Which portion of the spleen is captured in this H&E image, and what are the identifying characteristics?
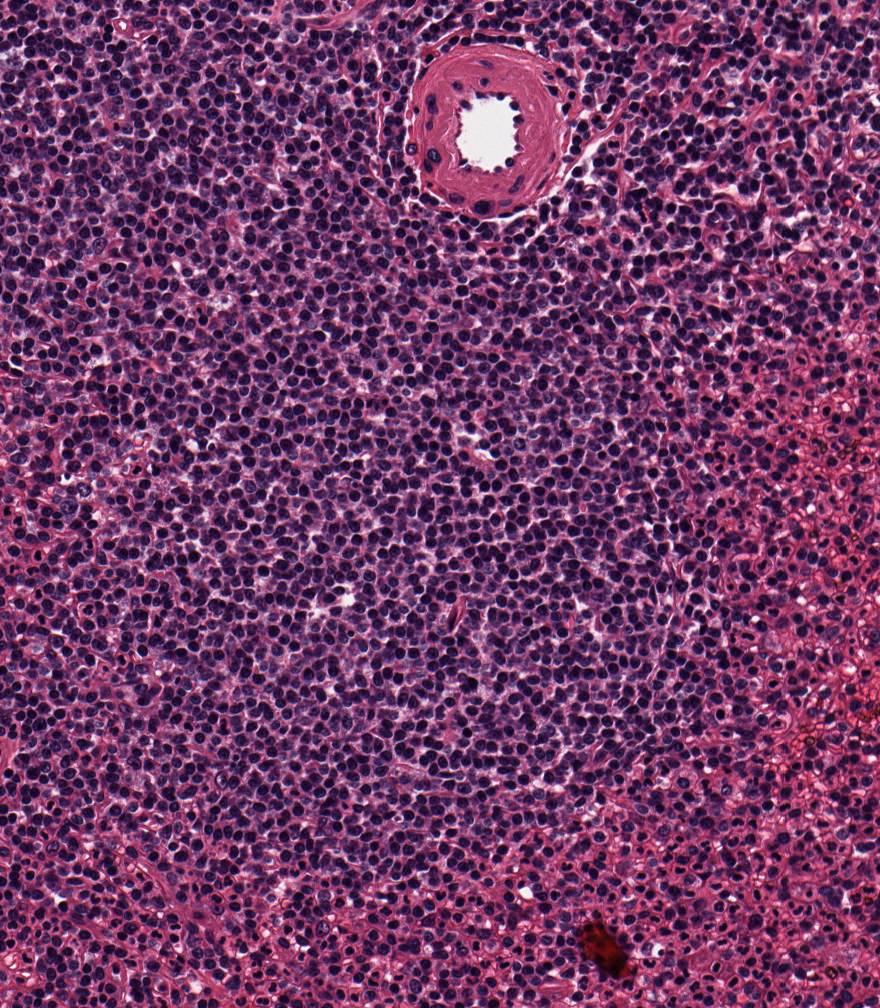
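White pulp makes up most of the field: a dense, uniform sheet of small lymphocytes with round dark nuclei and scant cytoplasm.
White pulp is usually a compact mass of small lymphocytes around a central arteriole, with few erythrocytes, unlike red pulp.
A single thick-walled arteriole, its open, empty lumen ringed by concentric pink smooth muscle with a few flattened nuclei, lies at the top centre. Toward the right edge the tissue loosens, with scattered red blood cells.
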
